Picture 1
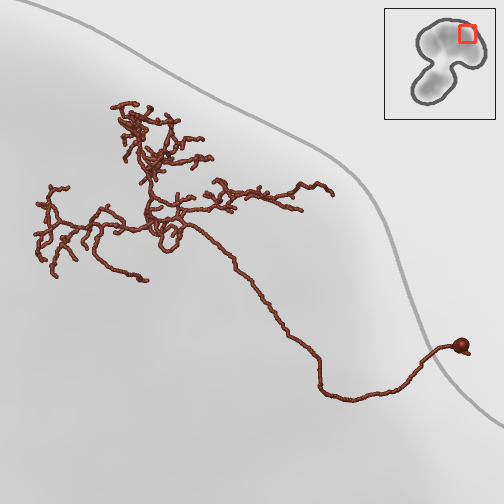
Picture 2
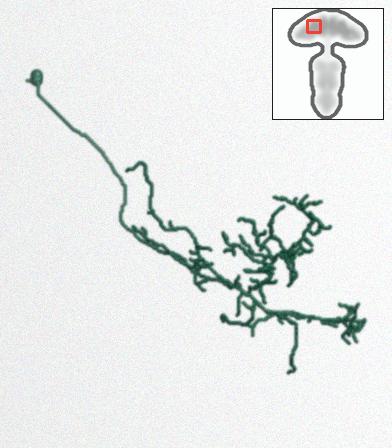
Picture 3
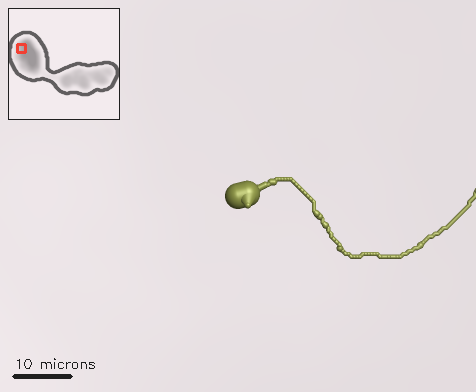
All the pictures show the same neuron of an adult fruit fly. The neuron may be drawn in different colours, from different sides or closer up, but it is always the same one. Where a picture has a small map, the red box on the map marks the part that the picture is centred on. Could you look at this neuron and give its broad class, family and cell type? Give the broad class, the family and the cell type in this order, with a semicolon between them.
central-brain intrinsic neuron; hemilineage SLPal5; SLP142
